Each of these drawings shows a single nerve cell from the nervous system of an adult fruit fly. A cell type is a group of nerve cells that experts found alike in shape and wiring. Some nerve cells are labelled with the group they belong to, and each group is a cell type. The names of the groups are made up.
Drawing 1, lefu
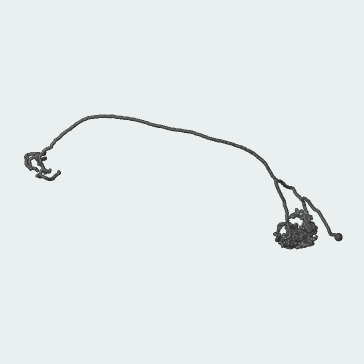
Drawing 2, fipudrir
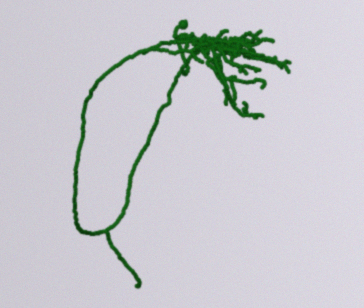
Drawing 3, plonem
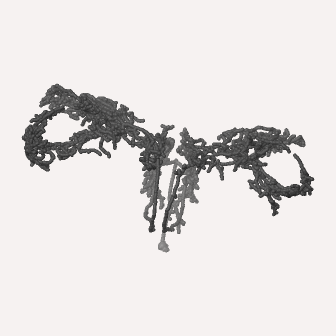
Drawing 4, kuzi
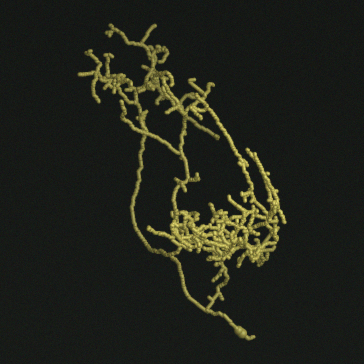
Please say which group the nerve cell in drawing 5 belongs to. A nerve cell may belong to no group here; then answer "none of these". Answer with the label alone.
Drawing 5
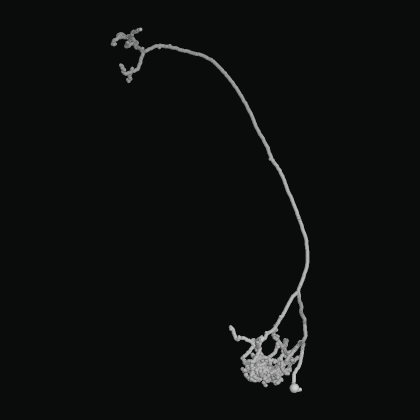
lefu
